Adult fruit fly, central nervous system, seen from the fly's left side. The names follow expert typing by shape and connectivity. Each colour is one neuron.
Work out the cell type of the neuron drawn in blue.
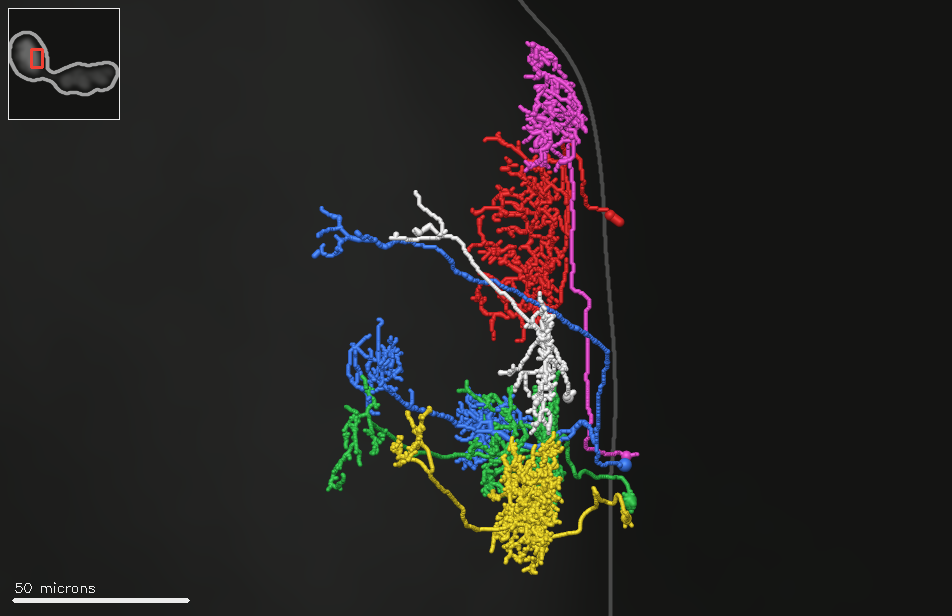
LLPC1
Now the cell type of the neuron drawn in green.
Tlp12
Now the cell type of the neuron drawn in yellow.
Tlp13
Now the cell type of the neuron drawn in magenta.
LPi3a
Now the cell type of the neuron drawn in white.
LLPC2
